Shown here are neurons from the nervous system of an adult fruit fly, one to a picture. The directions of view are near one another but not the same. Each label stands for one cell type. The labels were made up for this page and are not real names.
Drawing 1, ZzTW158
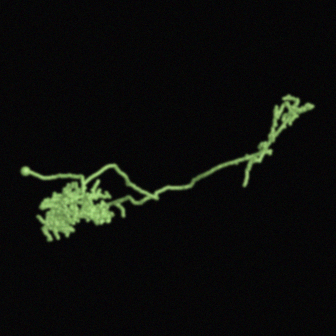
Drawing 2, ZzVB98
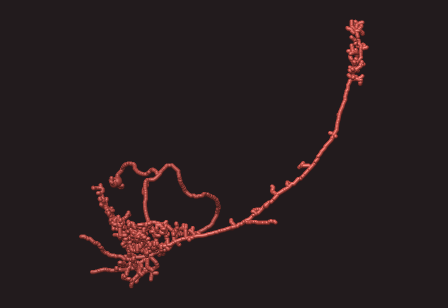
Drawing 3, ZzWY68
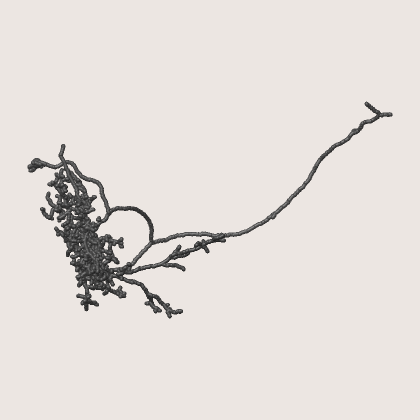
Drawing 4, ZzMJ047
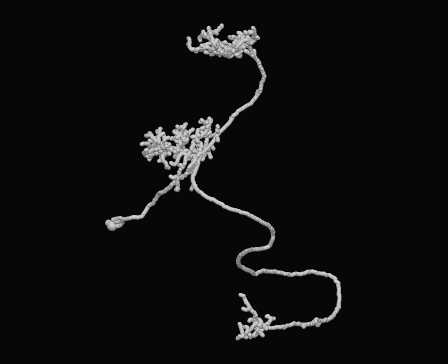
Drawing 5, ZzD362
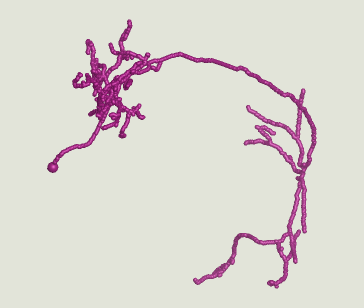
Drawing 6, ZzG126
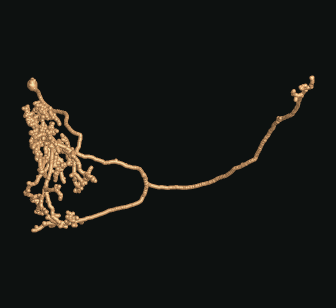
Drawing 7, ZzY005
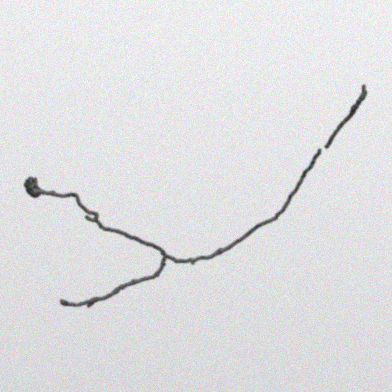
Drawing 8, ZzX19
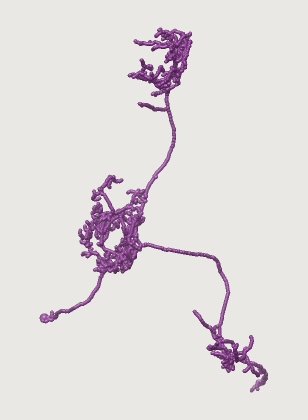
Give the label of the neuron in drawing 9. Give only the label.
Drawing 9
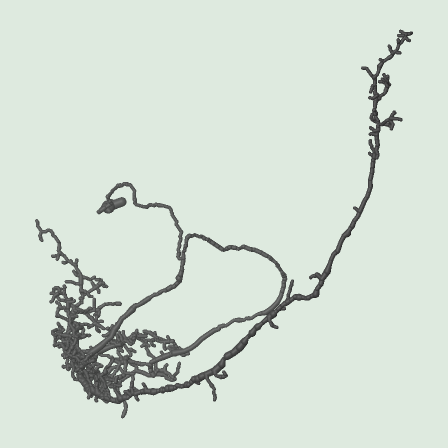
ZzVB98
